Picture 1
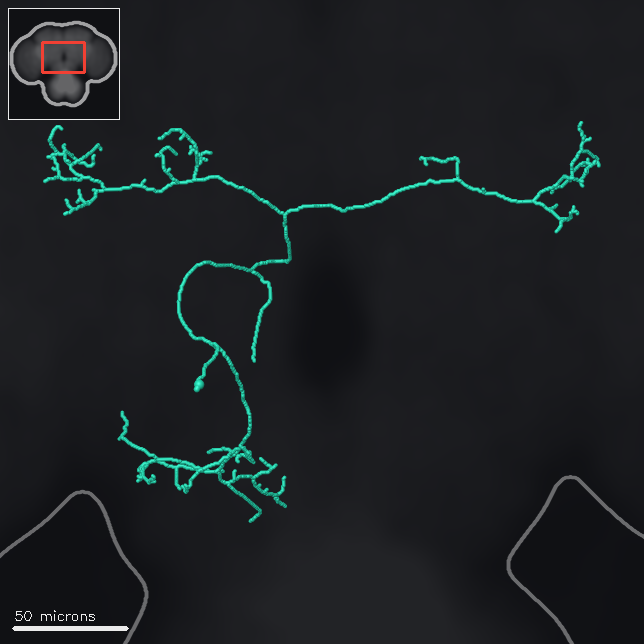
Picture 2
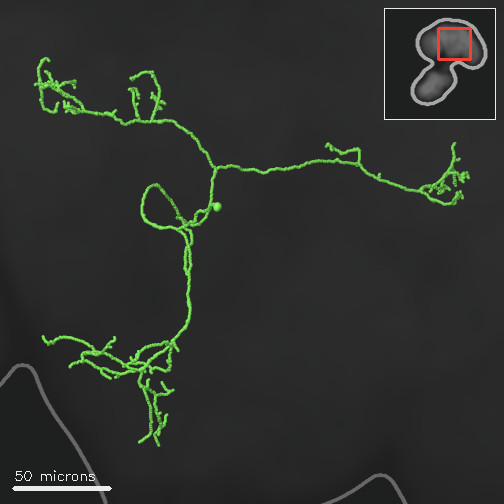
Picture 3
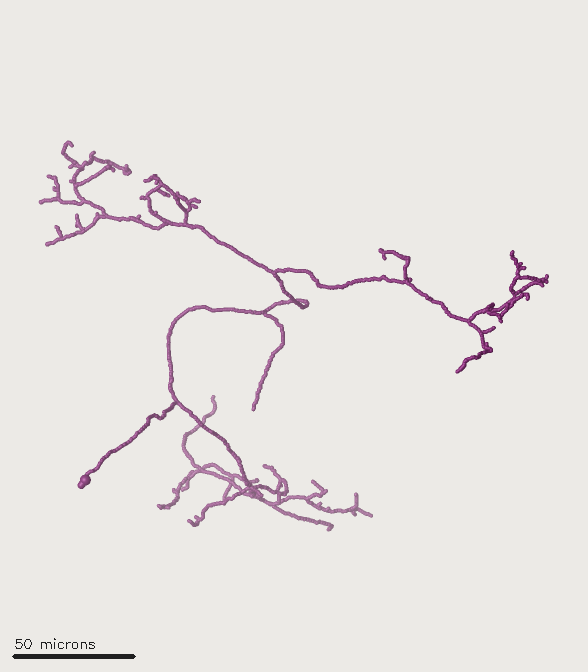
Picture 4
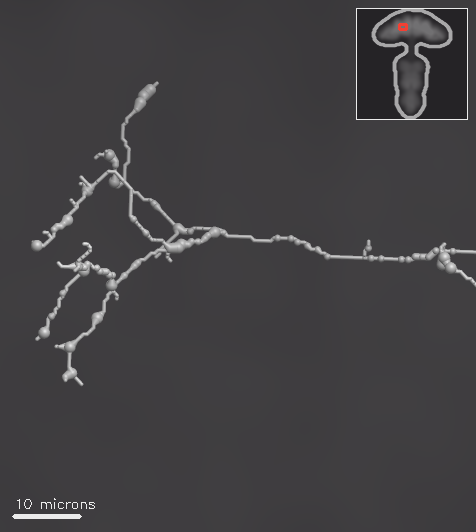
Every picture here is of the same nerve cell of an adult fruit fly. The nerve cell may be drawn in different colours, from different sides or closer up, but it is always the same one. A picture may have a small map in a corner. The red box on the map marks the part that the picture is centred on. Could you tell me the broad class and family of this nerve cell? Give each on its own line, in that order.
central-brain intrinsic neuron
hemilineage PSa1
